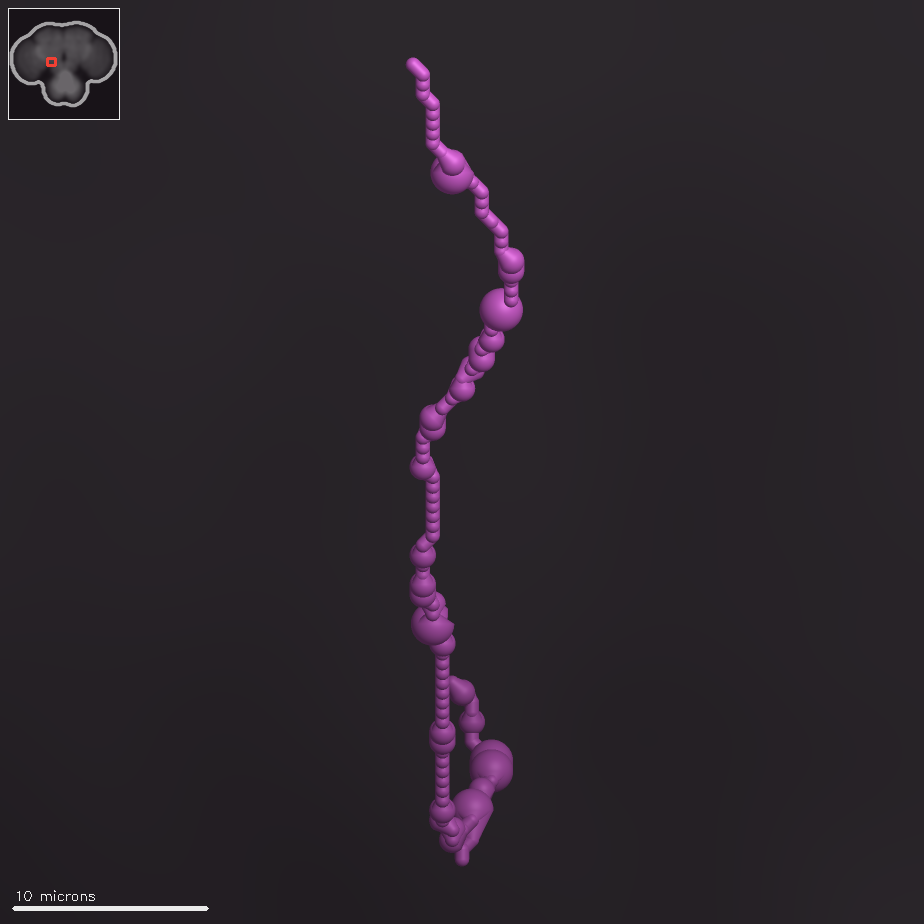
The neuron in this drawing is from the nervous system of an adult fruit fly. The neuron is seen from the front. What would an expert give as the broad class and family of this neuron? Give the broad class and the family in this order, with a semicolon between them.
sensory neuron entering the brain; class mechanosensory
